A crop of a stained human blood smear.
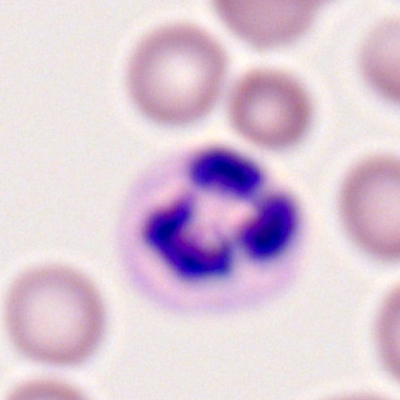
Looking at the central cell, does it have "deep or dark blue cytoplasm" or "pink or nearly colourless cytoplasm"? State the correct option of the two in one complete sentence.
Pink, salmon or almost colourless is the colour of its cytoplasm, with no blue or grey.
